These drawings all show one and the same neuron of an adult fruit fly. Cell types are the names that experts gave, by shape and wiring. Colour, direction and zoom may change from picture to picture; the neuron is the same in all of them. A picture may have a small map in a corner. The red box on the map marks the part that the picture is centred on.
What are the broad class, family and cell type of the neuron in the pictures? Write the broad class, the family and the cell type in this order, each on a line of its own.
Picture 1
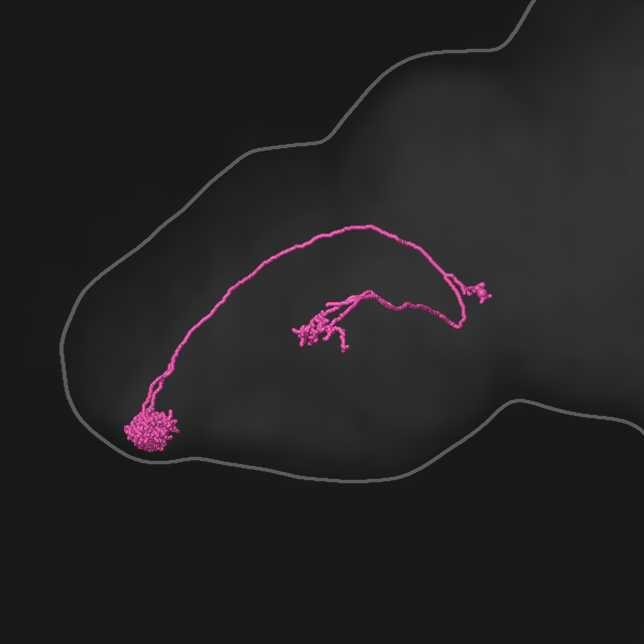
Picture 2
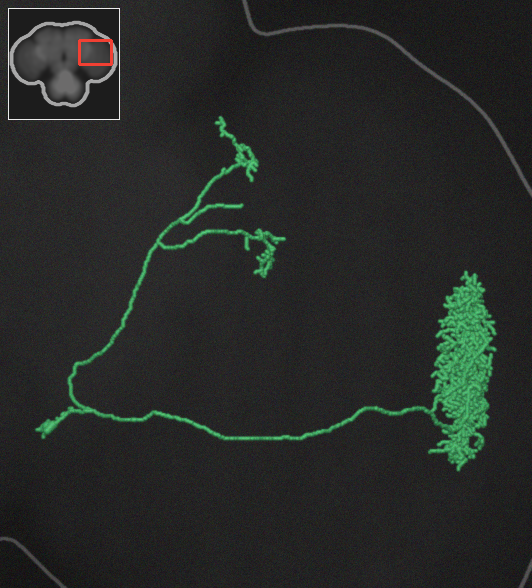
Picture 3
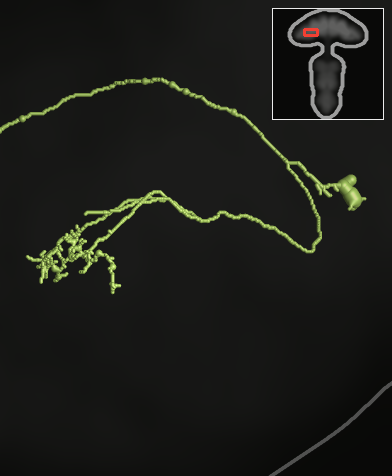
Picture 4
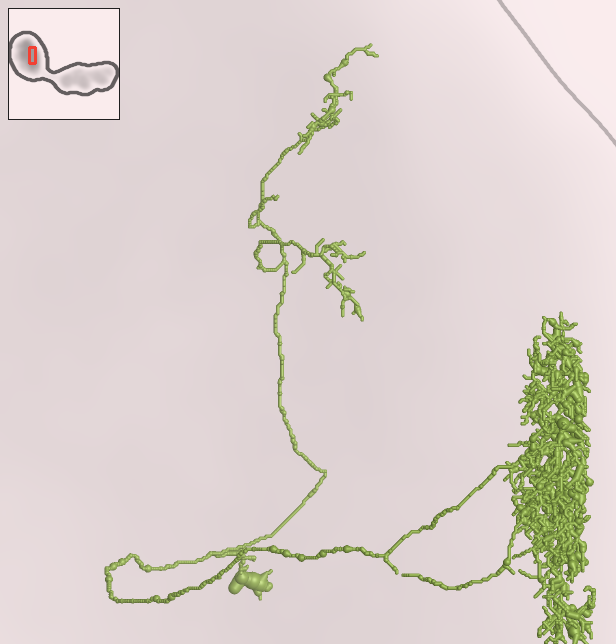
optic-lobe intrinsic neuron
MeLo
MeLo9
